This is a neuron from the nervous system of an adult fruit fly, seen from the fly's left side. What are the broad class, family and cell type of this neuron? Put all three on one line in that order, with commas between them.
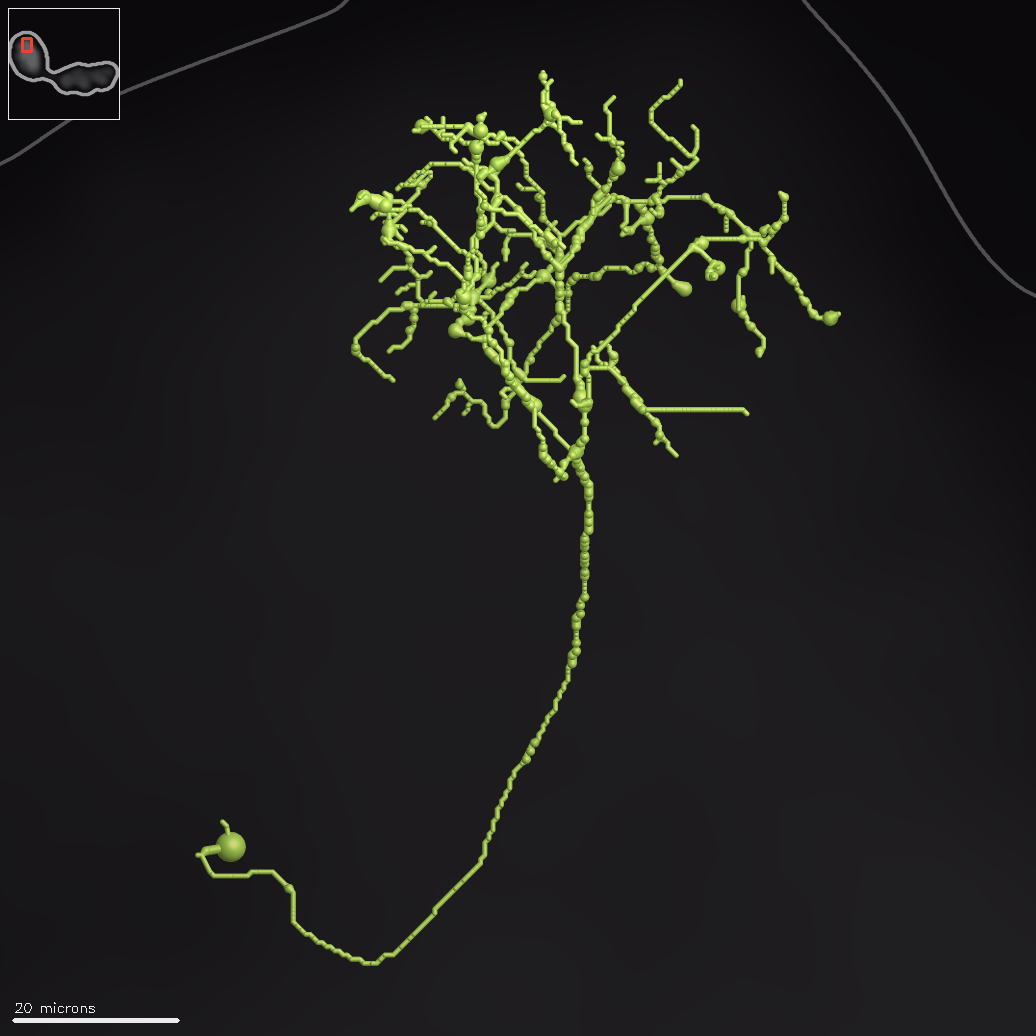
central-brain intrinsic neuron, hemilineage SLPal3_and_SLPal4_dorsal, SLP199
